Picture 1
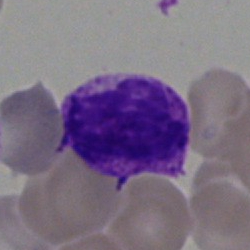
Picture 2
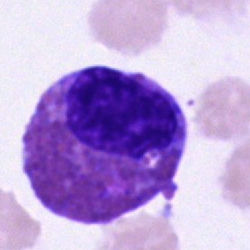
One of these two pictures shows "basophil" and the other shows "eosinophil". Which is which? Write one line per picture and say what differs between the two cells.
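The cell in picture 1 is a basophil. The nucleus fills most of the cell.
The cell in picture 2 is an eosinophil. The cytoplasm is plentiful, lies mainly below and left of the nucleus, and is purple with a pinkish tinge.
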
